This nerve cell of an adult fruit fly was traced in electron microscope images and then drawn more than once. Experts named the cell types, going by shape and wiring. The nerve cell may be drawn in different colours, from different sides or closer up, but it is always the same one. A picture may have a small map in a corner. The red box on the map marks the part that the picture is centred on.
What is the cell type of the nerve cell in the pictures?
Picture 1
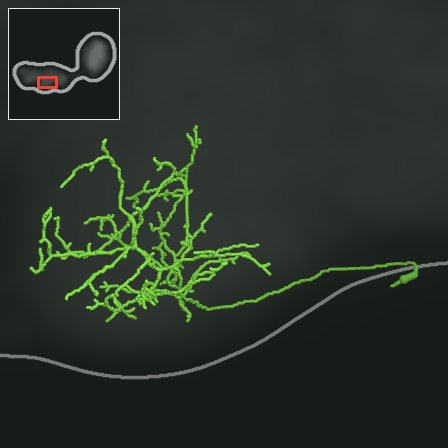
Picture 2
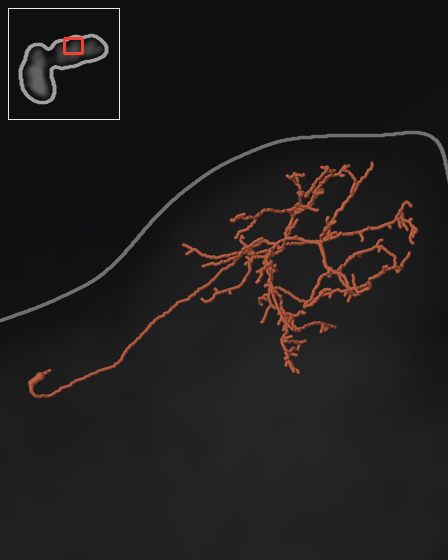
IN13B032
